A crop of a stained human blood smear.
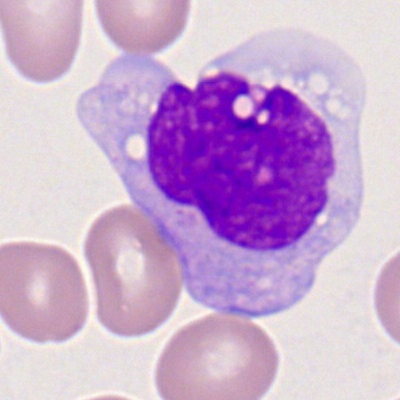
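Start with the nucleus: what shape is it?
One large irregular mass with folds and notches, not split into lobes.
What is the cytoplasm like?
Abundant and pale blue-grey, holding only fine, faint, dust-like granules.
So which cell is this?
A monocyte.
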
